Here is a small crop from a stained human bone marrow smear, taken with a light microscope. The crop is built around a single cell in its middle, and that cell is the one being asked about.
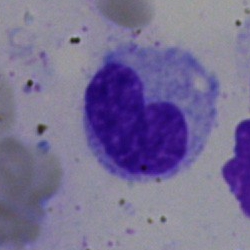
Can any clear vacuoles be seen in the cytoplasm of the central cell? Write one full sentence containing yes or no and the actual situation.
Yes, among the contents of its cytoplasm are one or more clear vacuoles.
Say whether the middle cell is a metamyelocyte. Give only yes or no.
yes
